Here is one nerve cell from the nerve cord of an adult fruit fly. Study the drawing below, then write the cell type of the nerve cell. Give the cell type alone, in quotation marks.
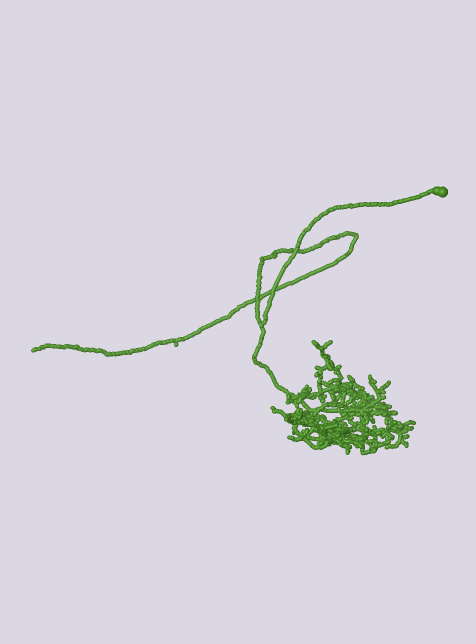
"IN23B075"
